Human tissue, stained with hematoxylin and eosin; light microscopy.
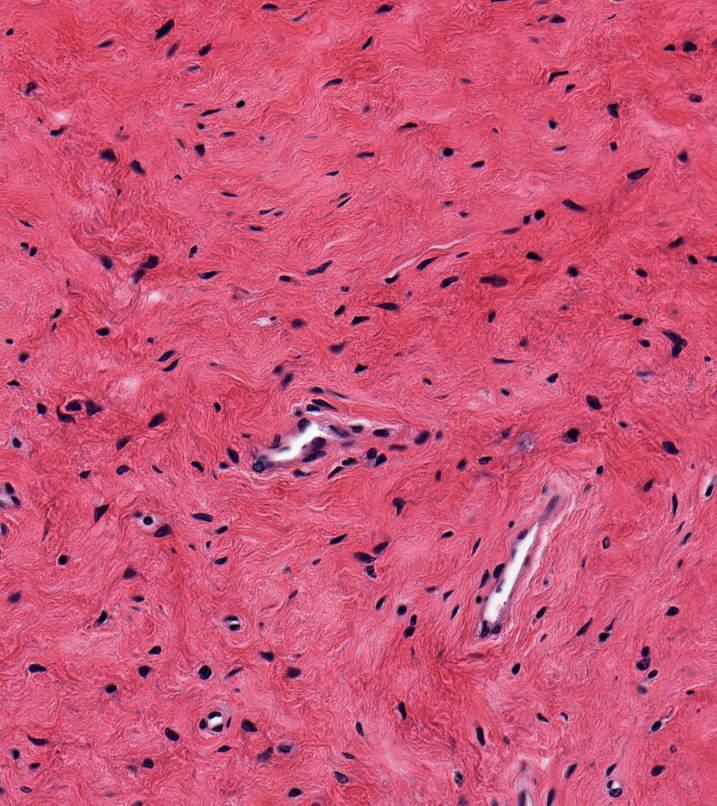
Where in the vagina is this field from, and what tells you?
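Dense connective tissue fills the whole field, deeply pink and fibrillar, with nuclei scattered through it. The fibres run in short wavy bundles that interlace without a single common direction. Its nuclei are small, dark, ovoid to spindle-shaped and sparse, with wide stretches of pink matrix between neighbours.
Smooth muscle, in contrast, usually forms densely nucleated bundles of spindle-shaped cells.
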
